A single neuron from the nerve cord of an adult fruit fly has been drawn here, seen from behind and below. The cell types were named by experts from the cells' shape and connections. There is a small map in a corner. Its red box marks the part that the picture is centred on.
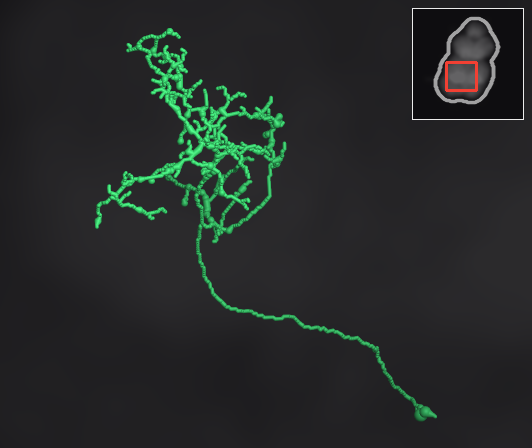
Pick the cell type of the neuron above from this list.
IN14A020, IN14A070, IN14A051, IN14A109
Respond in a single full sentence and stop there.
The neuron is a member of cell type IN14A070.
